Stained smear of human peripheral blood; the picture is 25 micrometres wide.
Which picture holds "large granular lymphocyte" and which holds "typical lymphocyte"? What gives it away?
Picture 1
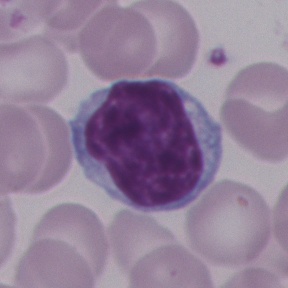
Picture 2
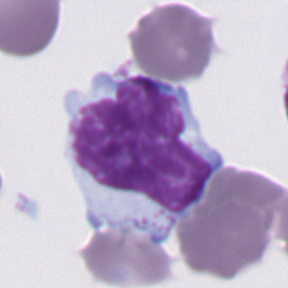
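Typical lymphocyte: picture 1. Large granular lymphocyte: picture 2. Granules: no distinct granules in picture 1. In picture 2, a few fine reddish-purple granules lie in the cytoplasm near the lower edge of the cell.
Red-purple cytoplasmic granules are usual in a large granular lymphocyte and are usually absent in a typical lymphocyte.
Nucleus: in picture 1 it is a rounded, unlobed mass without deep indentation, about 11 by 9 micrometres, filling about 70% of the cell's area. In picture 2 it is large and irregular, with folds and indentations, and it sits in the upper part of the cell with most of the cytoplasm below it.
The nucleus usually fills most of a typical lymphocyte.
Outline: in picture 1 it is roughly round with a slightly uneven edge, and the cell measures about 13 by 12 micrometres. In picture 2 it is irregular, with small rounded bulges along the upper and left edges. Nucleoli: none visible in either cell.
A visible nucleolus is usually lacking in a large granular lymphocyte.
Other: the cytoplasm in picture 2 is pale greyish-blue, and the cytoplasm in picture 1 contains no clear vacuoles.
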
